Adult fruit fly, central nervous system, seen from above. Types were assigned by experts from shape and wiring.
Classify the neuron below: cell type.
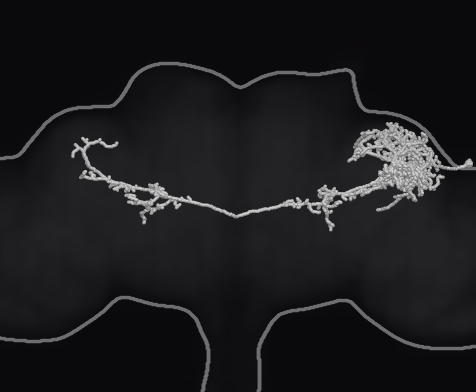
CB0992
